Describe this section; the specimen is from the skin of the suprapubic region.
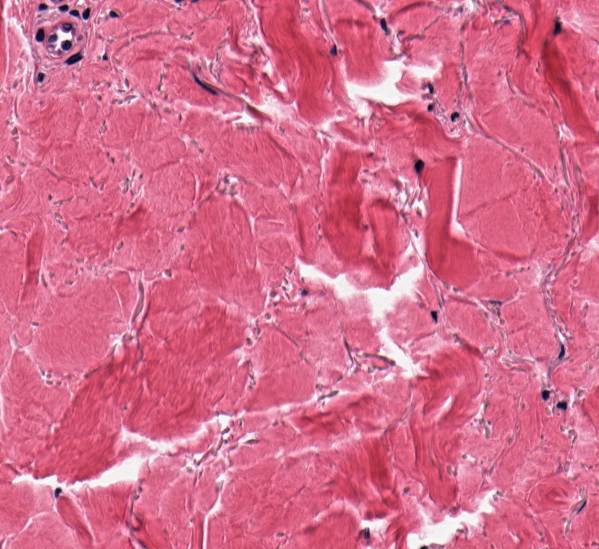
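The nuclei are sparse, small and dark, and are positioned at the edges of the fibres rather than in their centres. The individual fibres are separated only by thin, delicate strands of pale connective tissue. A small blood vessel, cut in cross section, is present in the upper left corner of the field. No fat cells are seen among the fibres.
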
